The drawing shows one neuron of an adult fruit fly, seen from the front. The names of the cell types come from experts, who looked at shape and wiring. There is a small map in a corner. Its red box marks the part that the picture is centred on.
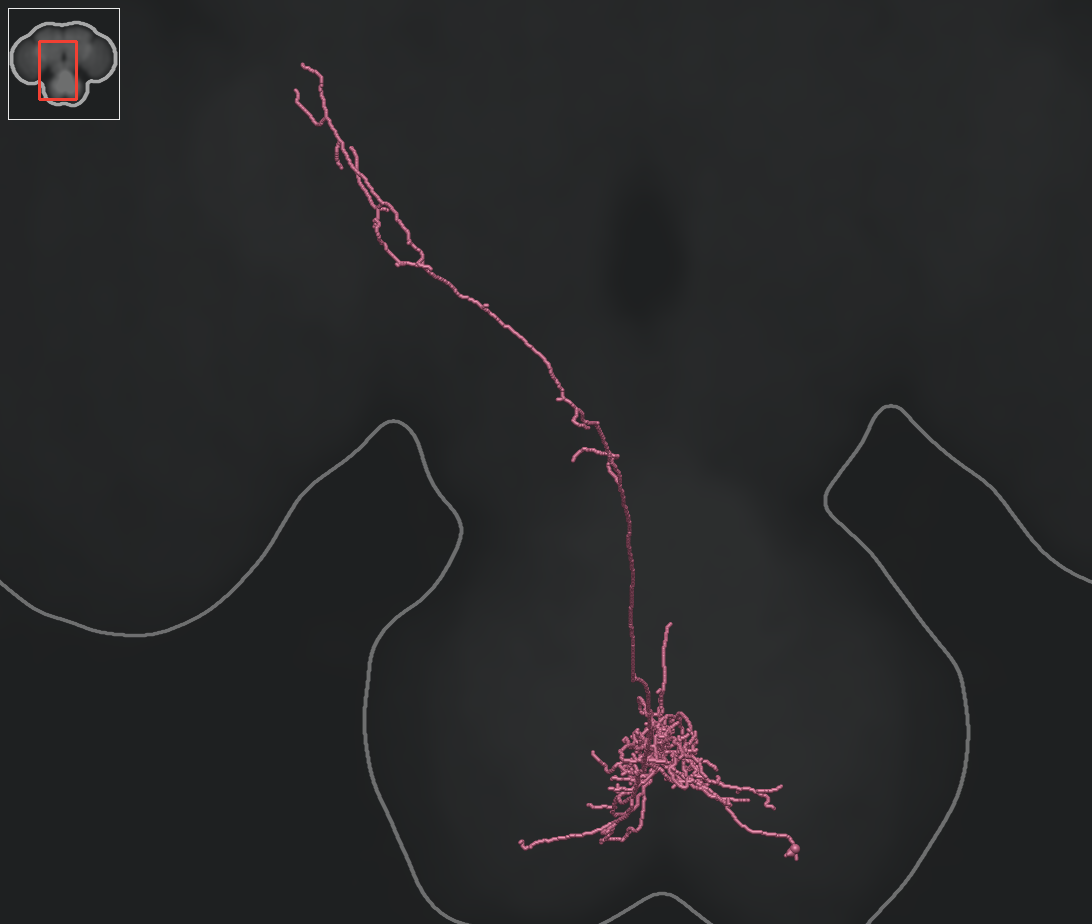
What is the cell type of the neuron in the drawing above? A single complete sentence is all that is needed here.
This neuron belongs to the cell type AN05B078.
